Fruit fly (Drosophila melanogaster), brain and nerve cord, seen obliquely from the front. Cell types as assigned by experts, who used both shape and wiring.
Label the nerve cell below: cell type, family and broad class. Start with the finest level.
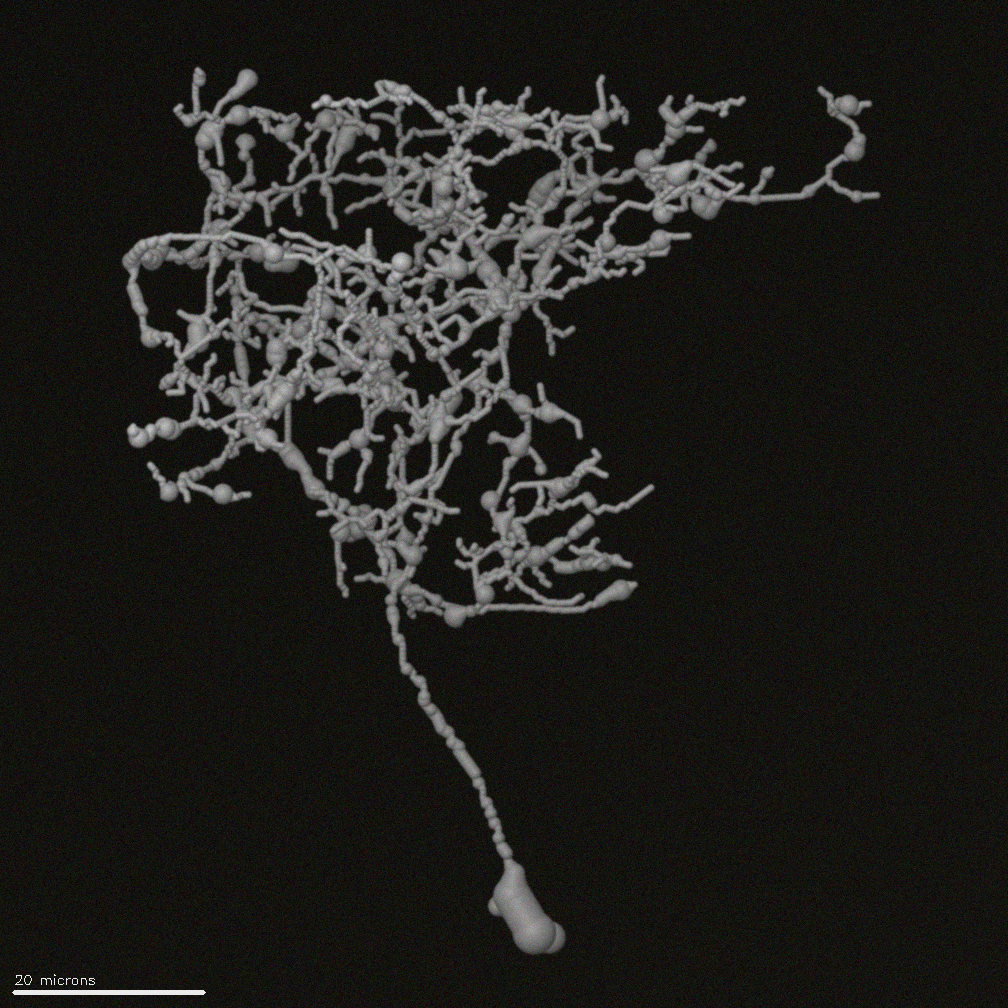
AVLP334; hemilineage VLPl&p1_lateral; central-brain intrinsic neuron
